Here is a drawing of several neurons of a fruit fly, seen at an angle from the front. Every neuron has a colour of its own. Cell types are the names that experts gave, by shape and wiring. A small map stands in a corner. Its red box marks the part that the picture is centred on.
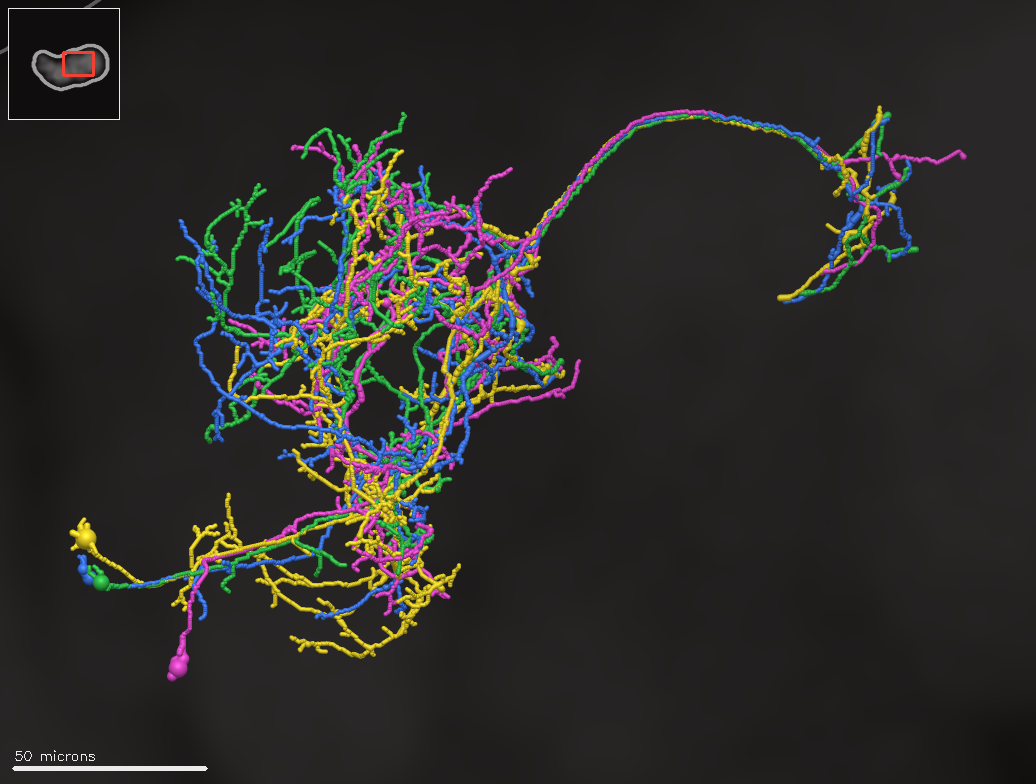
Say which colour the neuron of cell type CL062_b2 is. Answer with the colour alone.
magenta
